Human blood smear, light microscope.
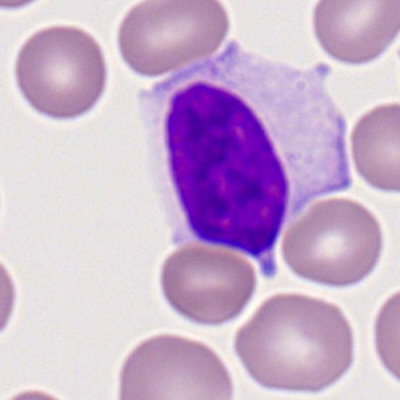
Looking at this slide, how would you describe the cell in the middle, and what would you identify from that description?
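Looking at the outline, I see it is angular, with fairly straight edges meeting at corners, and small pointed projections stick out at several of those corners. The chromatin is dark purple and coarsely clumped, and I find no vacuoles in the cytoplasm. I'm looking at a lymphocyte.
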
